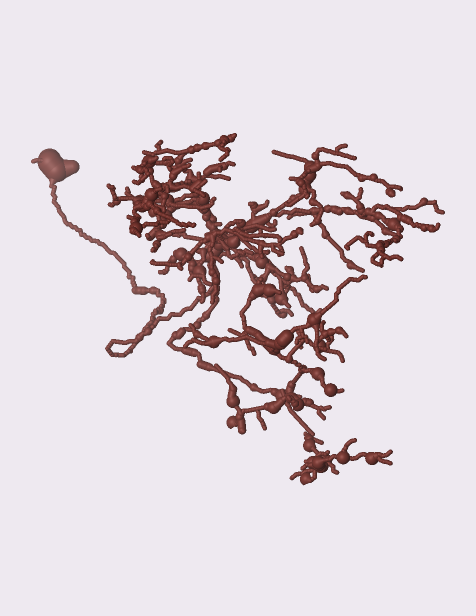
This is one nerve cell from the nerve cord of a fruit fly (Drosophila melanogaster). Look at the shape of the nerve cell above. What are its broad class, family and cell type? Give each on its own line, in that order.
nerve-cord intrinsic neuron
hemilineage 14A
IN14A081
